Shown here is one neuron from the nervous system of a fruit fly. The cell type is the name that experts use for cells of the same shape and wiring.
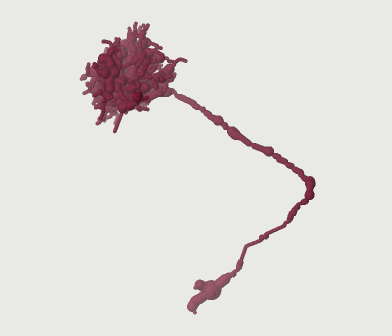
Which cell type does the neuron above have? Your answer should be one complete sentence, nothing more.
The cell type of the neuron here is Pm4.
